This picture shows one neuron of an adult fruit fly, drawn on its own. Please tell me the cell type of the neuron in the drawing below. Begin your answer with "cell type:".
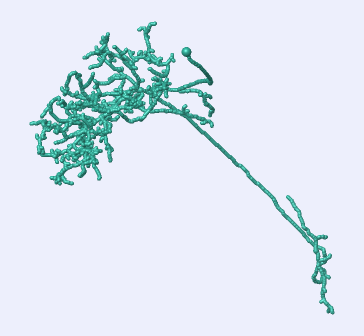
cell type: CB3544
